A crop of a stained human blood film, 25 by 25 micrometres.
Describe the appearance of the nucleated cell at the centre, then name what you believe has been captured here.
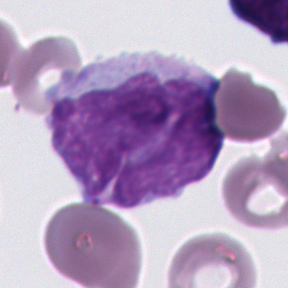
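The outline is irregular, and along the top the edge is ragged and fringed. Most of the cell is taken up by the nucleus, which measures about 15 by 12 micrometres, so little cytoplasm remains. The chromatin is finely textured, with no coarse dark clumps. The cytoplasm lies as a pale lilac-grey band, mainly along the upper side of the cell. This is an atypical promyelocyte.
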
